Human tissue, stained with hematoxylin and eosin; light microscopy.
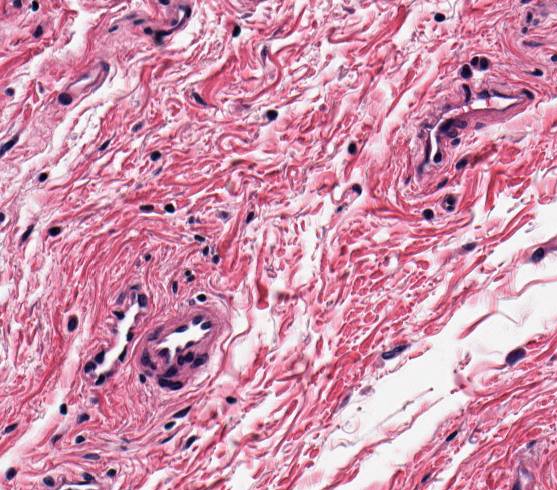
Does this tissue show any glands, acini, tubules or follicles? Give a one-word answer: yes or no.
No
